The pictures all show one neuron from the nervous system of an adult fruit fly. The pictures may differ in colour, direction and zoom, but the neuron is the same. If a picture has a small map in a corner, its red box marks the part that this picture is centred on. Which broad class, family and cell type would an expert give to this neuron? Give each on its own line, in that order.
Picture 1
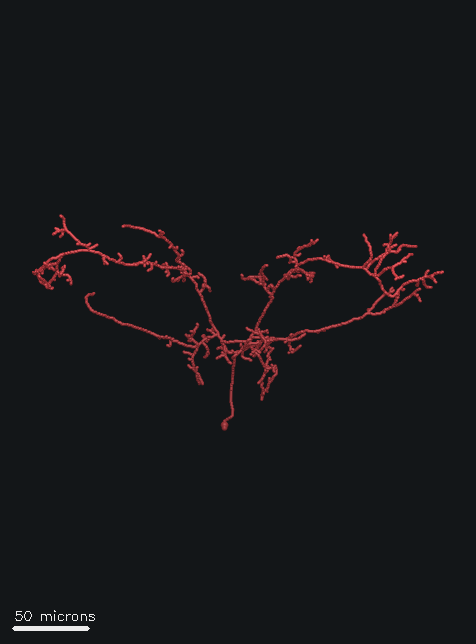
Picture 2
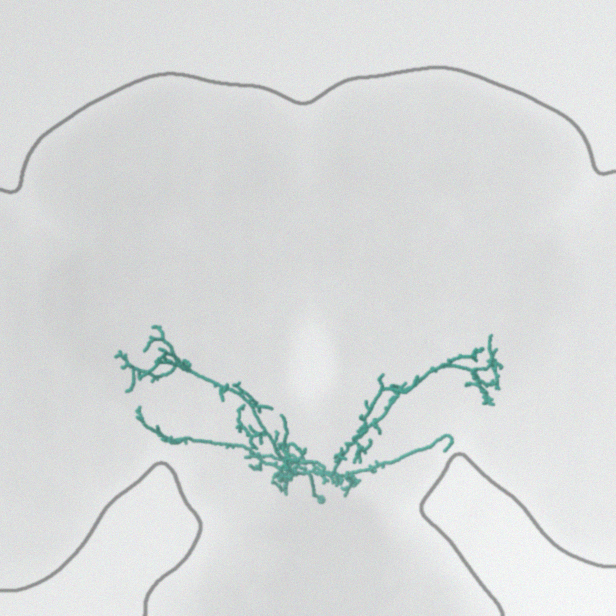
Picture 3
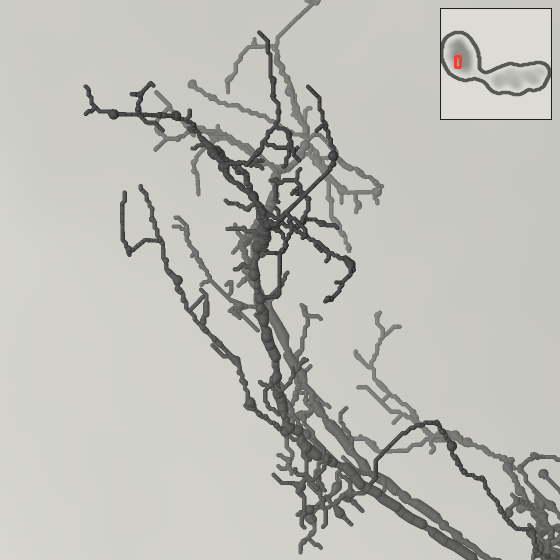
central-brain intrinsic neuron
hemilineage LB0
GNG295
